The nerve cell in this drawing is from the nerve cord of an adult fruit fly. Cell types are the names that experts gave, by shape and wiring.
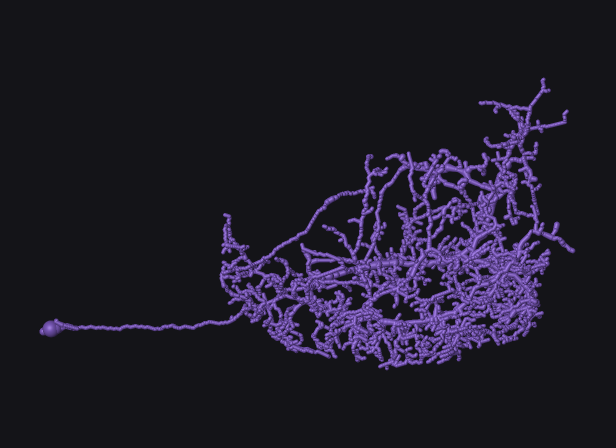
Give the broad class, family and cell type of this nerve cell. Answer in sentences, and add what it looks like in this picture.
Its broad class is nerve-cord intrinsic neuron. The family is hemilineage 14A. It is of cell type IN14A004. The picture shows more than a hundred branch ends. In this view it is wider than it is tall.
